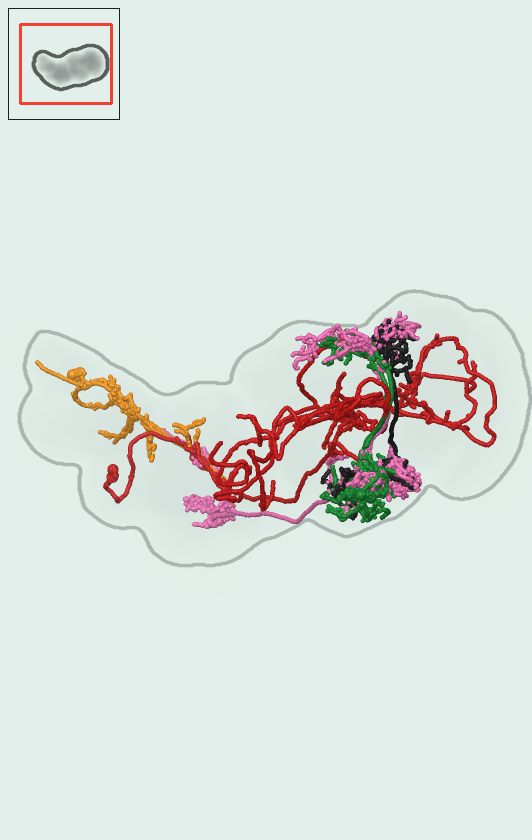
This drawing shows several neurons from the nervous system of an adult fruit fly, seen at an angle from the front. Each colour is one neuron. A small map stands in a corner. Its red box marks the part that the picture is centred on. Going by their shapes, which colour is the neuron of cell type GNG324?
black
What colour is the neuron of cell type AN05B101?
pink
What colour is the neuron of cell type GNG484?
green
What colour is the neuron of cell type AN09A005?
red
